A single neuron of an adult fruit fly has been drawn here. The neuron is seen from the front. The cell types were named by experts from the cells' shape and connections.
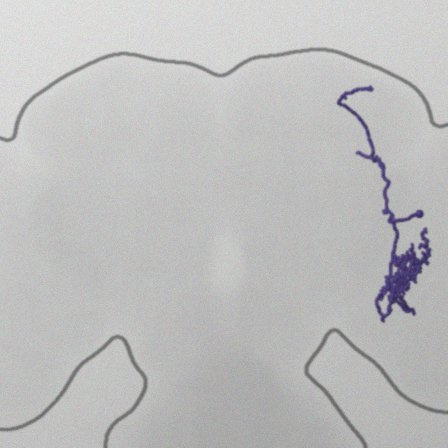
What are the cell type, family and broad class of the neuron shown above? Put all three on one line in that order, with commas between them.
LoVP6, LoVP, visual projection neuron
